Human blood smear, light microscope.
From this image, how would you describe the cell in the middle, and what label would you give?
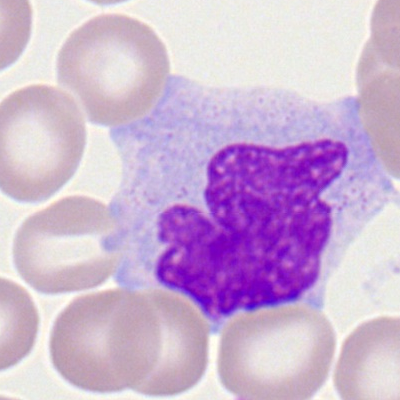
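Looking at this cell, I see an outline that is irregular and angular rather than round. The nucleus is irregular and folded, with notched, lobe-like edges, and I can't make out any distinct nucleoli. Fine pinkish-purple granules are scattered through the cytoplasm. So this is a monocyte.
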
